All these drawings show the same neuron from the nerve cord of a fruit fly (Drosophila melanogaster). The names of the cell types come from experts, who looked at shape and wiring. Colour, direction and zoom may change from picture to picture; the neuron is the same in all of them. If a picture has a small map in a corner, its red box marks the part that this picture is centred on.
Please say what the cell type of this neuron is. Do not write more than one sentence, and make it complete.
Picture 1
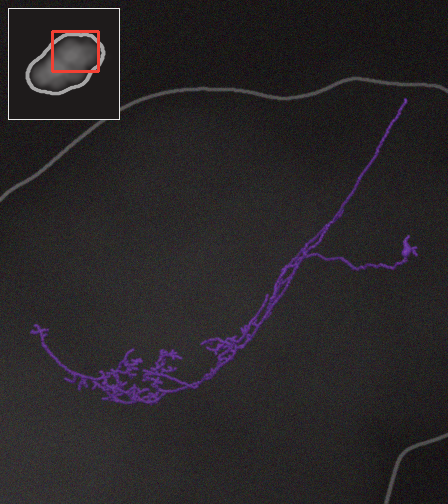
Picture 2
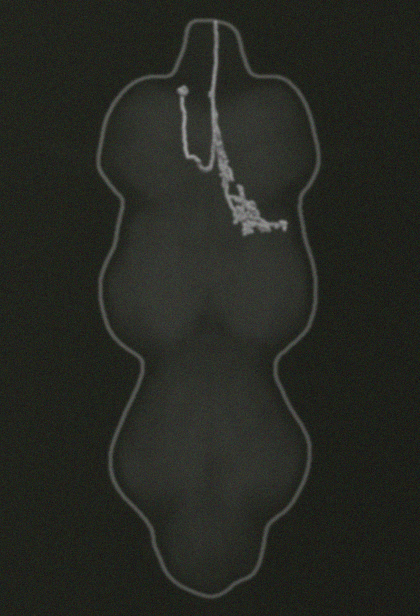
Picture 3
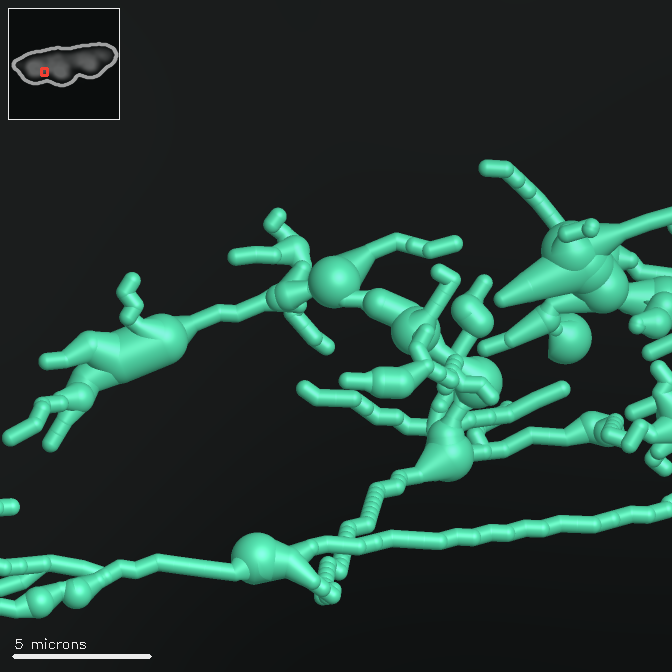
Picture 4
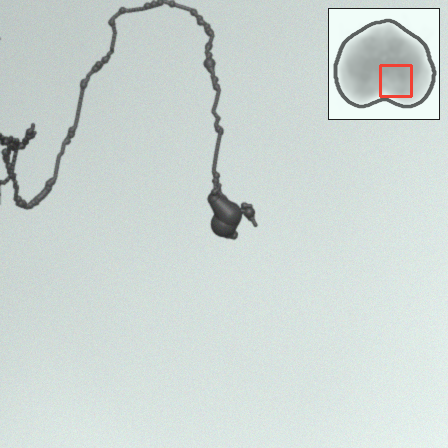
The neuron is categorized under cell type ANXXX404.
